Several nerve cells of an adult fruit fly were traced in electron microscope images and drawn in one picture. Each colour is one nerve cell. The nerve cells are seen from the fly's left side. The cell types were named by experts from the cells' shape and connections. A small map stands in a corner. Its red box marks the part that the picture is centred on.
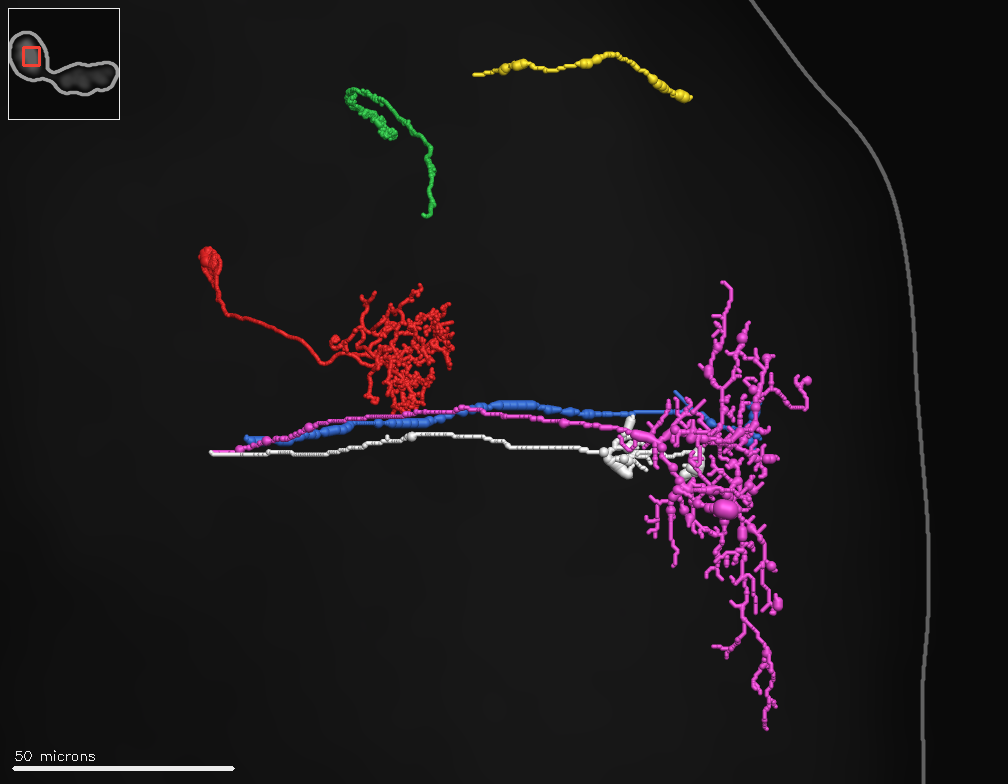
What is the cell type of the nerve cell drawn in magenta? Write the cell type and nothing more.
Lawf1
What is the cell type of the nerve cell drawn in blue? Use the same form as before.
L3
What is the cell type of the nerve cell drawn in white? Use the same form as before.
L5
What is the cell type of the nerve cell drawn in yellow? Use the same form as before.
R7y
